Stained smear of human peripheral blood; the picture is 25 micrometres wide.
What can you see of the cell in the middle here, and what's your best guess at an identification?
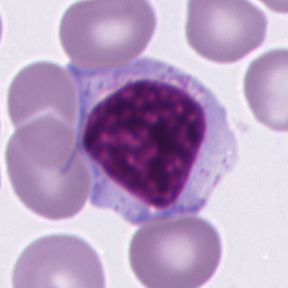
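The chromatin's coarse and clumped, dark purple with paler patches between the clumps. No distinct nucleolus shows. There are a few fine purplish granules scattered in the cytoplasm, and the outline is irregular rather than smoothly round. That's a large granular lymphocyte.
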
